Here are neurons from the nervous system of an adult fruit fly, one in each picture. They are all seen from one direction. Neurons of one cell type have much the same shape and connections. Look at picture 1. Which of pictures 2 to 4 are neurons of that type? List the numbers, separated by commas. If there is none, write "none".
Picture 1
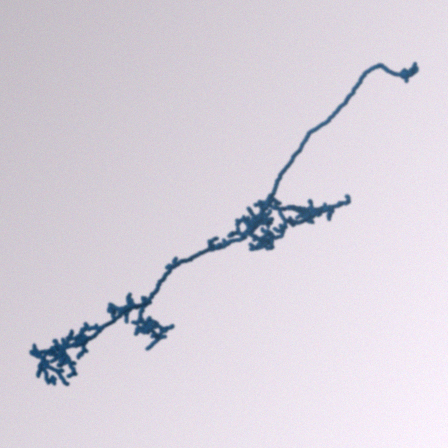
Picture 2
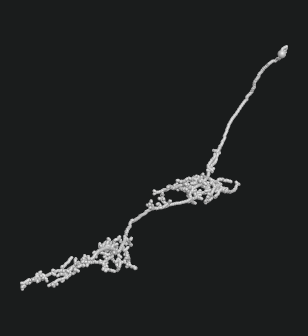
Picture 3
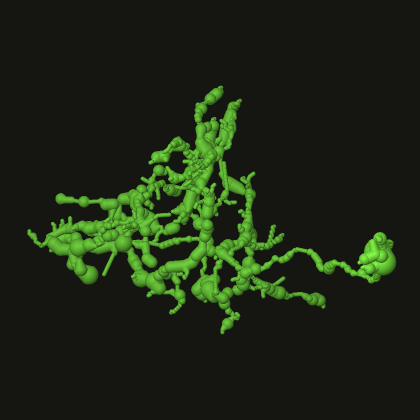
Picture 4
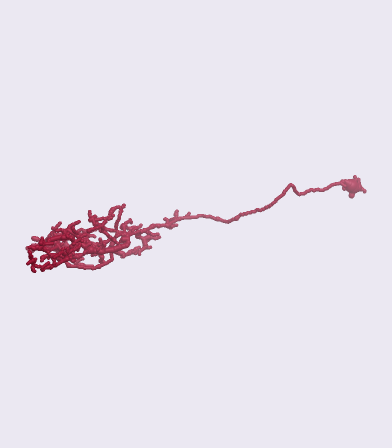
2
